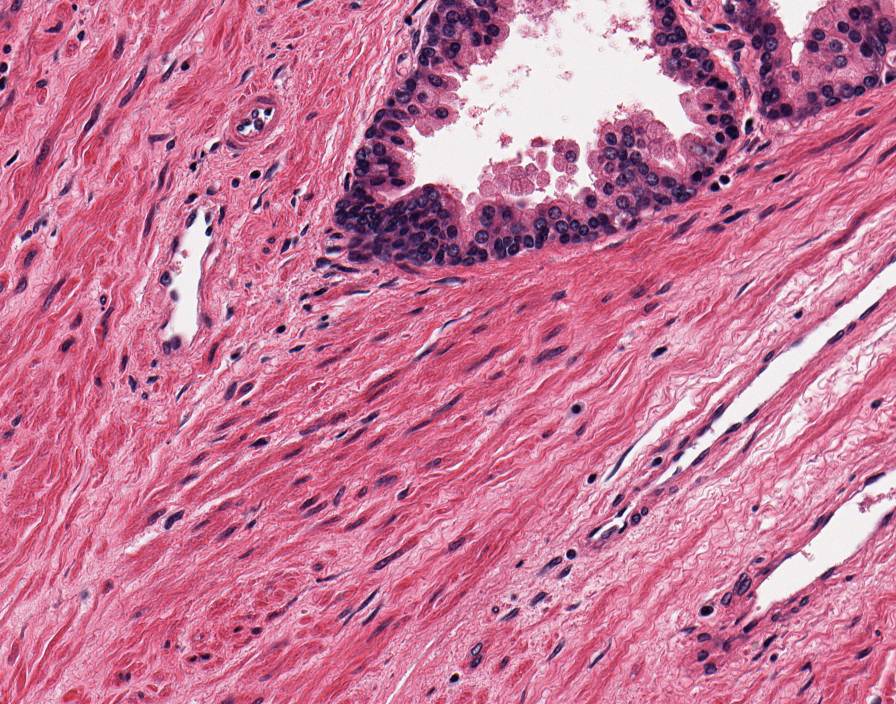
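Prostate. See the gland lining fold into the lumen in an undulating contour; toward the lumen its cells hold pale pink, finely granular cytoplasm. Stromal spindle cells have elongated dark nuclei in pink fibrillar cytoplasm; centrally and lower right, the fibres run diagonally upward from lower left.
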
